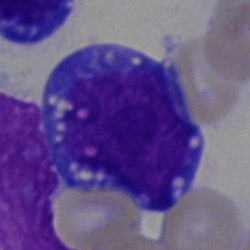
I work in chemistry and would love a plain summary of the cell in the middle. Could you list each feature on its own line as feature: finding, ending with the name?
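Nucleus: occupies most of the cell
Chromatin: dark purple
Cytoplasm: deep blue
Vacuoles: many, small, clear, in the cytoplasm
Name: blast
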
